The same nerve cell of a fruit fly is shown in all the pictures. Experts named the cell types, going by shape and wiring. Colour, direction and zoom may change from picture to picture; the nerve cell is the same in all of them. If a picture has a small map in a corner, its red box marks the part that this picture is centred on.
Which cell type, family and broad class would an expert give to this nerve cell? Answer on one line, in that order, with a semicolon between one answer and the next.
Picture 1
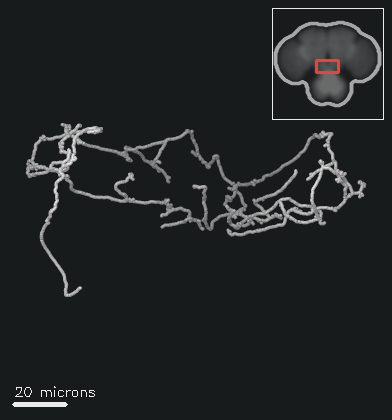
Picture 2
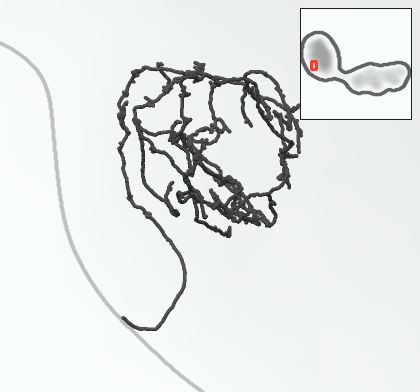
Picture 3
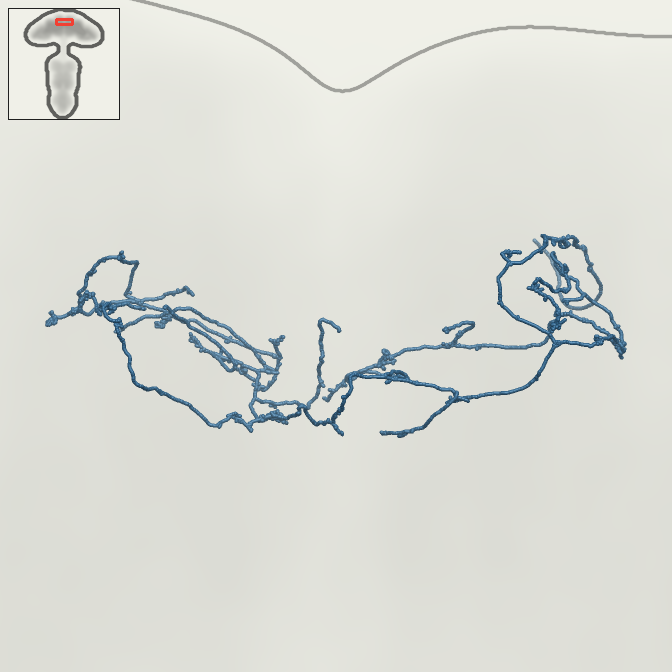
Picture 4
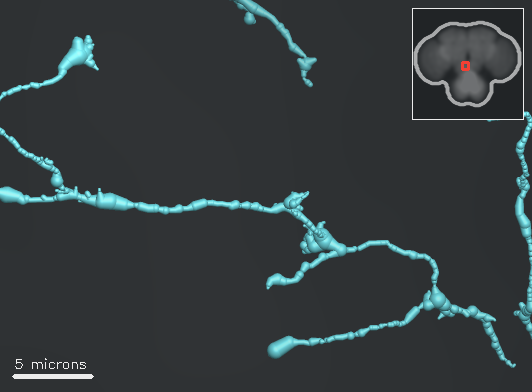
PhG8; class gustatory; sensory neuron entering the brain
